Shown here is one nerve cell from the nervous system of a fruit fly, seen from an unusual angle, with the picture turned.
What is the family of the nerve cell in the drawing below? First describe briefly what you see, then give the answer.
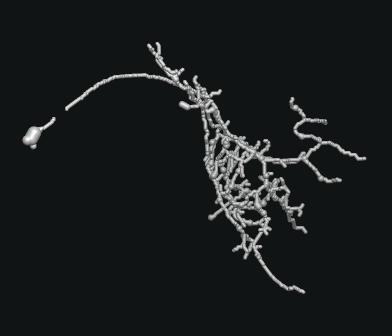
The cell body can be seen on the left of the picture. Dozens of branch ends can be seen. It is a central-brain intrinsic neuron. The family is hemilineage EBa1.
